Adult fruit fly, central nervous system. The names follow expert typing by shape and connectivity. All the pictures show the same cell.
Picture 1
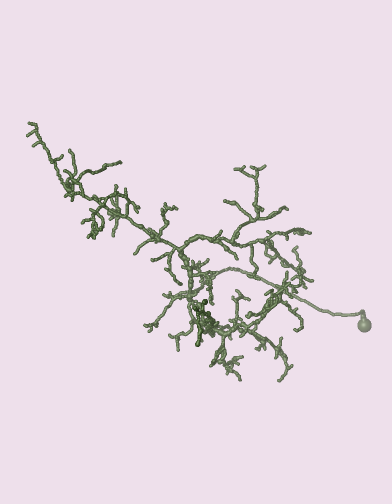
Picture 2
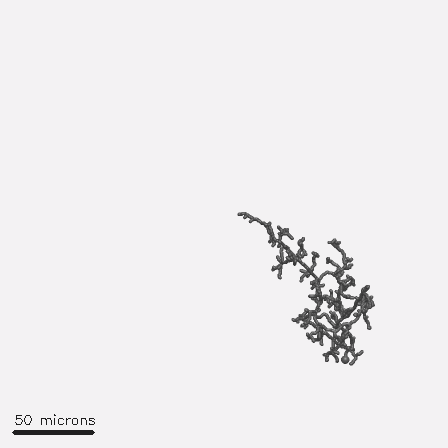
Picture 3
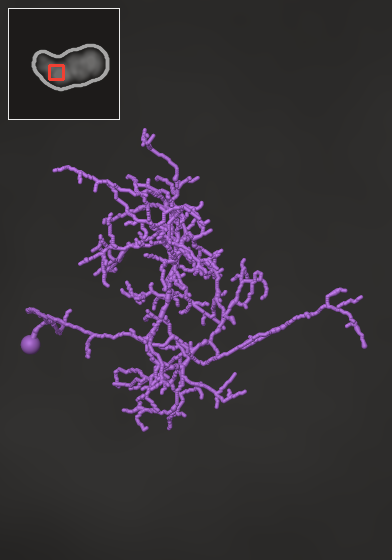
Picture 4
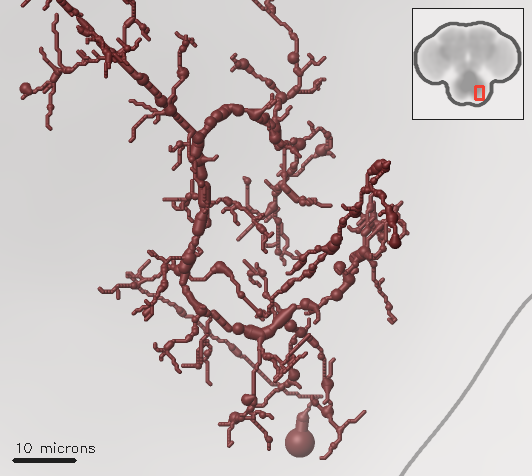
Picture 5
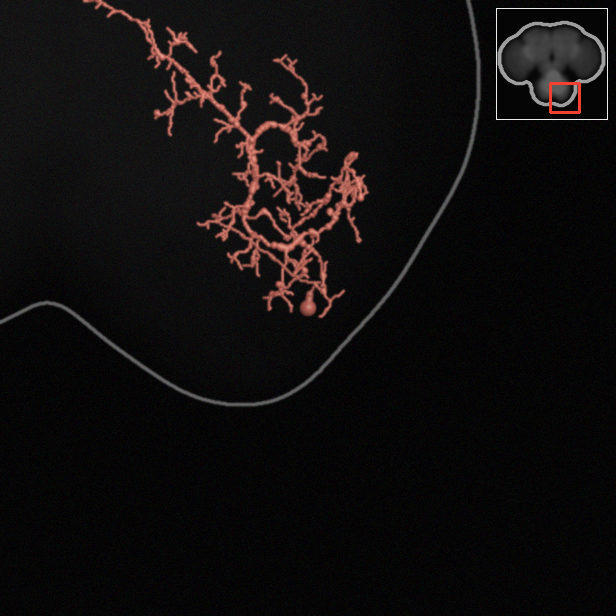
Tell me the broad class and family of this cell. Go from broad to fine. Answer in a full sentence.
A nerve-cord intrinsic neuron of hemilineage 20A.22A.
